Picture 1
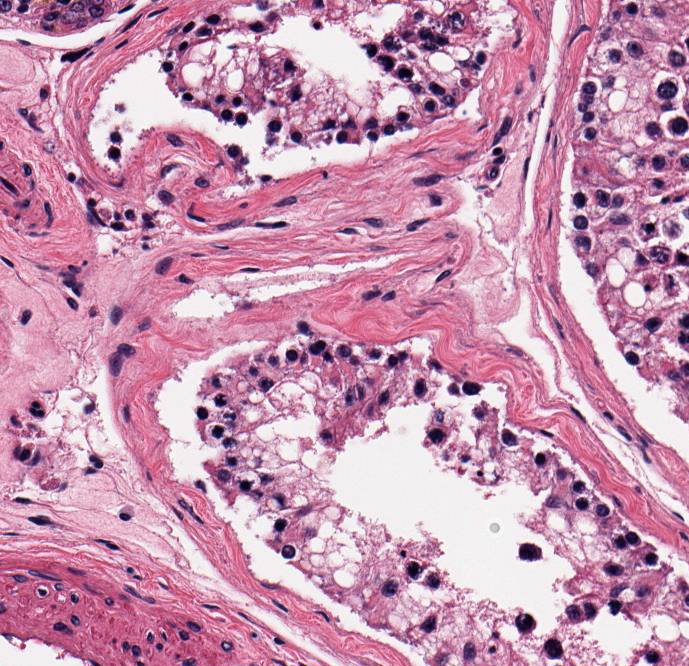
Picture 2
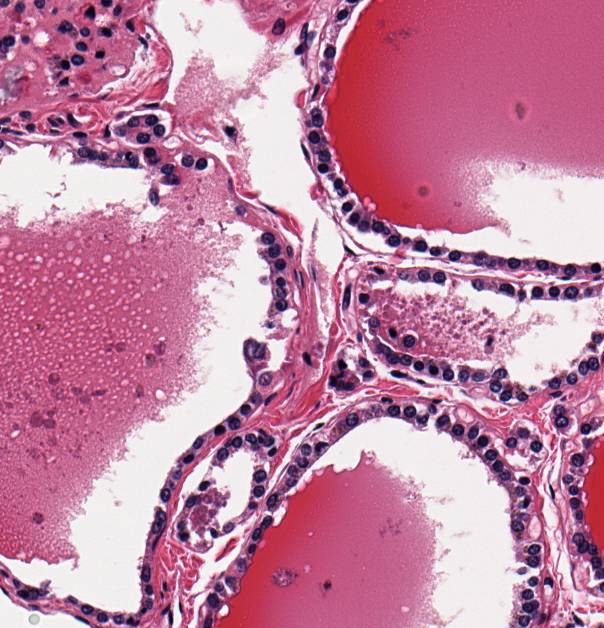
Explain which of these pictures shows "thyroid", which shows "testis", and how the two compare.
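Assignment: testis in picture 1, thyroid in picture 2. Units: picture 1 has separate tubular profiles, each ringed by a thick wall of wavy pink collagen; picture 2 has large rounded follicles in narrow connective tissue septa. Lining: the follicles have a single layer of cuboidal cells with round dark nuclei in an even row, whereas the tubules have bubbly, vacuolated pale cells with many small, round, densely dark nuclei scattered through them. Contents: the upper right and lower centre follicles hold smooth, deeply red colloid.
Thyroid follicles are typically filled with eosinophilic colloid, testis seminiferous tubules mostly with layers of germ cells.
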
